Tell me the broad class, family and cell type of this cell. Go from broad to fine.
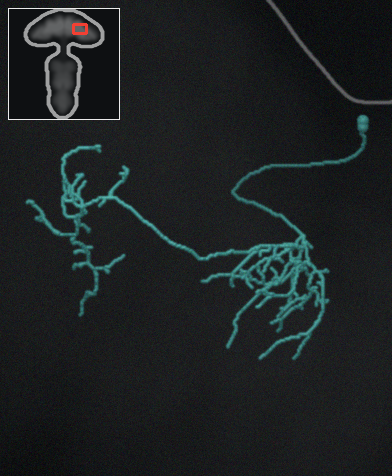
central-brain intrinsic neuron; hemilineage VPNl&d1_dorsal; LHAV5a4_c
